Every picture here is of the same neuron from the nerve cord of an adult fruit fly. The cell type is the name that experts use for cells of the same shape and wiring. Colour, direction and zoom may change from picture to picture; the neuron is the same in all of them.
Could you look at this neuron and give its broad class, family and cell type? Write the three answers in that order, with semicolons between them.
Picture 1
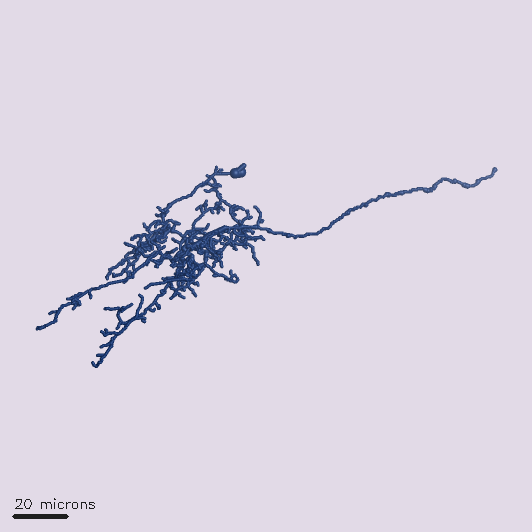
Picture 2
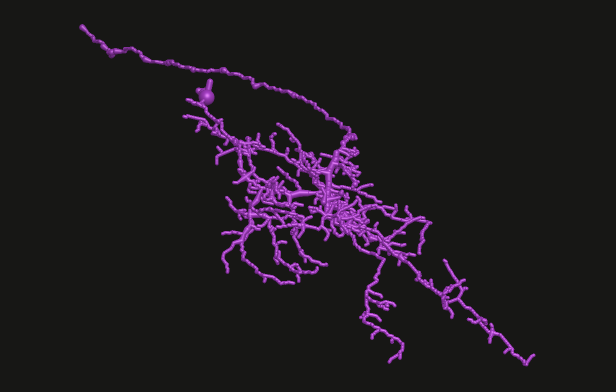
motor neuron of the nerve cord; MNad; MNad02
